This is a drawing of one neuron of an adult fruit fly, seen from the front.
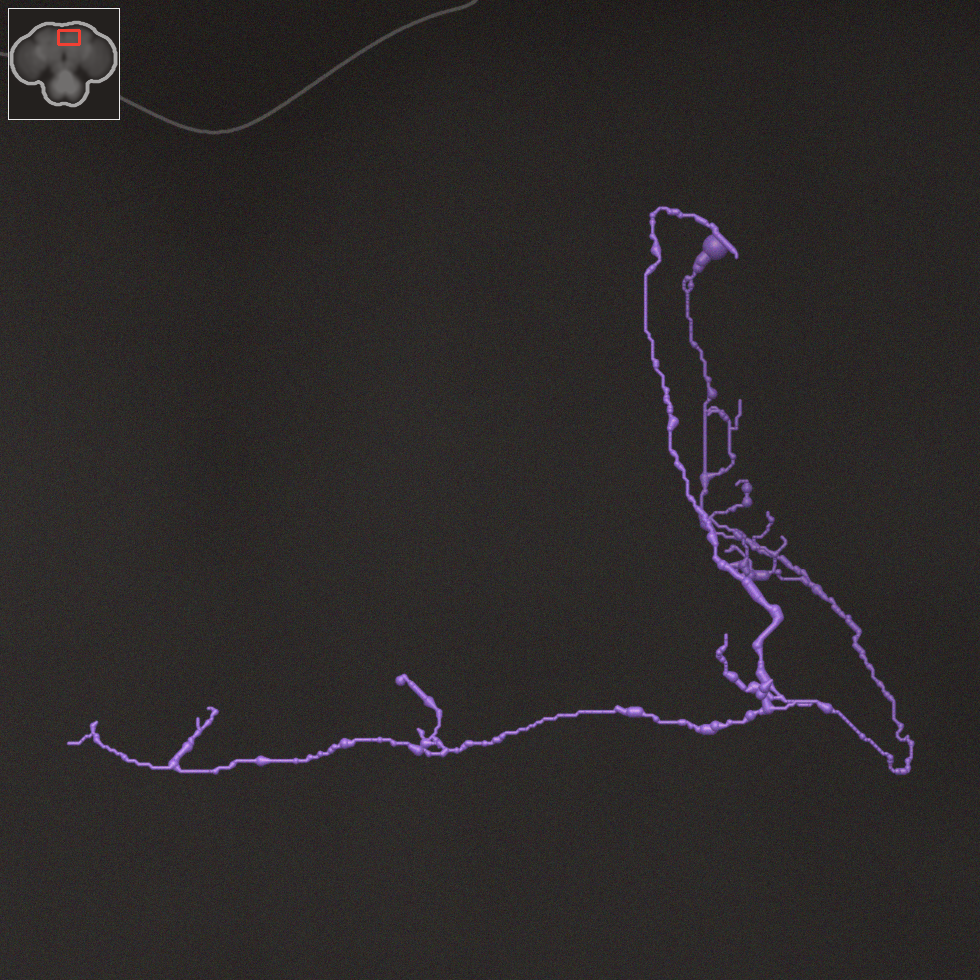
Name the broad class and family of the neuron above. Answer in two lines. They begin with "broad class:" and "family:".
broad class: central-brain intrinsic neuron
family: class Kenyon Cell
